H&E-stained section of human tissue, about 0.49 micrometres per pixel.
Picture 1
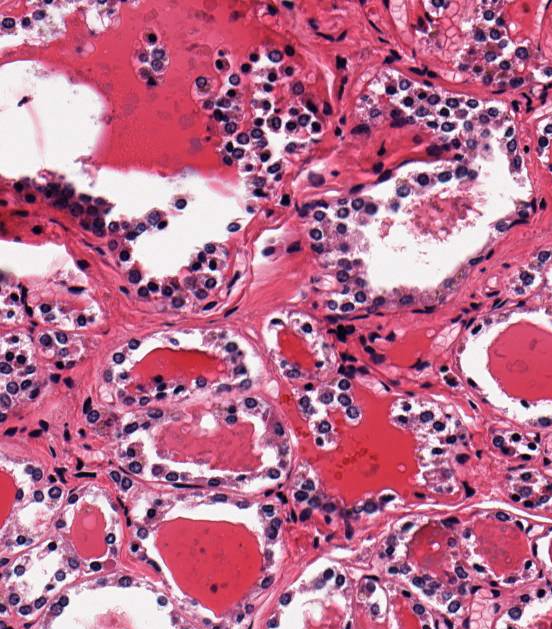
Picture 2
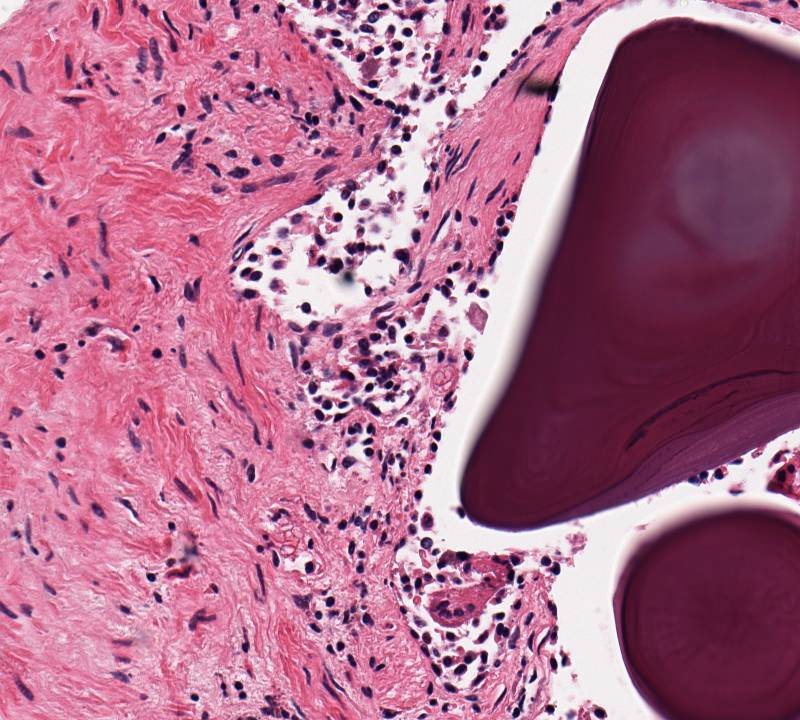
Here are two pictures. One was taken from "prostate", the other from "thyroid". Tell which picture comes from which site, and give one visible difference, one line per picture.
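Picture 1 shows tissue from the thyroid. The cells lining the spaces have small, round, dark-staining nuclei.
Picture 2 shows tissue from the prostate. The nuclei scattered in the left-hand collagen are slender and spindle-shaped.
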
